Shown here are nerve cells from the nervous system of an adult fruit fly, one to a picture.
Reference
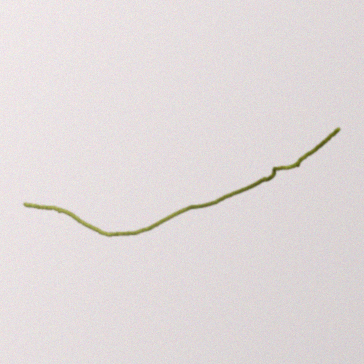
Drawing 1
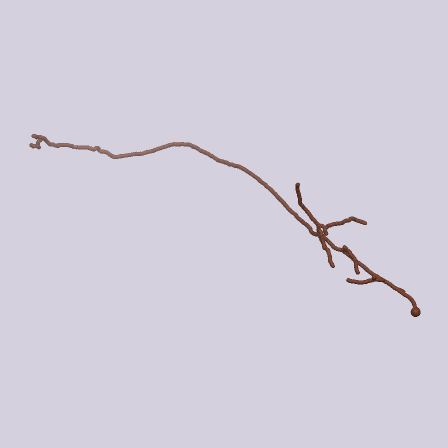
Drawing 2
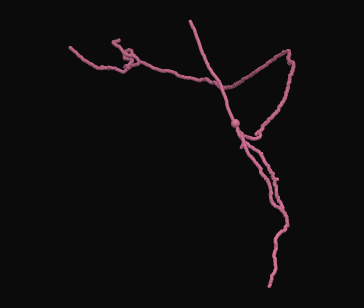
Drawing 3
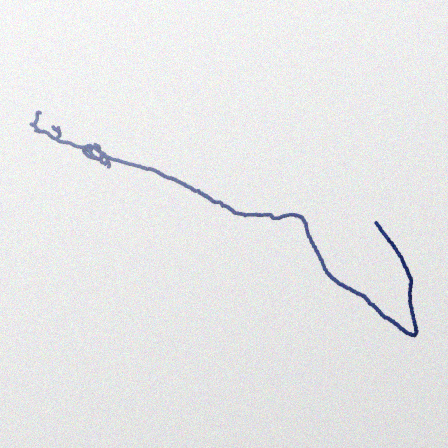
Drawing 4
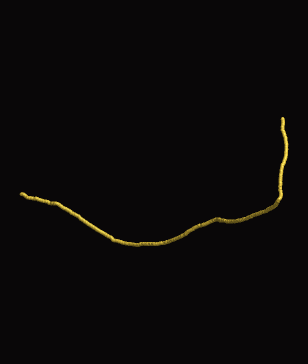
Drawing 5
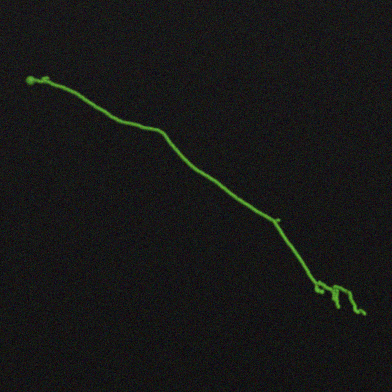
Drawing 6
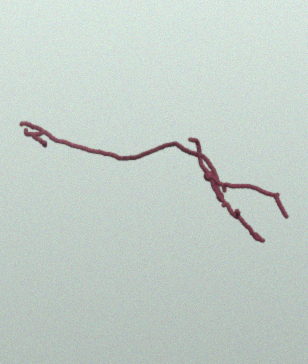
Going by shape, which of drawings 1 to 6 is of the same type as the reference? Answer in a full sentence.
Drawing 4 shows a nerve cell of the same cell type.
